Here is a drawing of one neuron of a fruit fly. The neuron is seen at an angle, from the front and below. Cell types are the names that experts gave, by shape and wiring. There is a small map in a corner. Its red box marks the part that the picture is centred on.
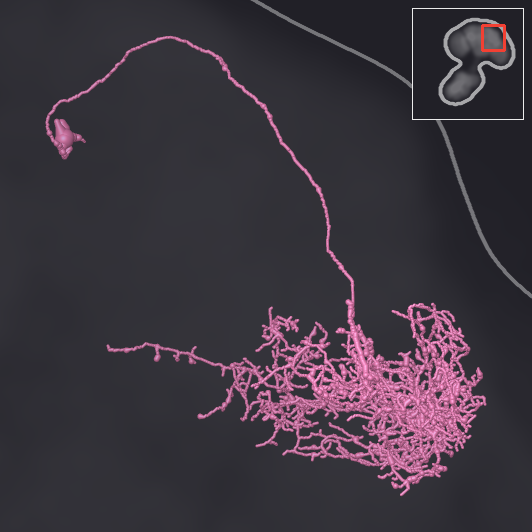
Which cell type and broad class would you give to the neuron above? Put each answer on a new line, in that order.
AVLP088
central-brain intrinsic neuron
